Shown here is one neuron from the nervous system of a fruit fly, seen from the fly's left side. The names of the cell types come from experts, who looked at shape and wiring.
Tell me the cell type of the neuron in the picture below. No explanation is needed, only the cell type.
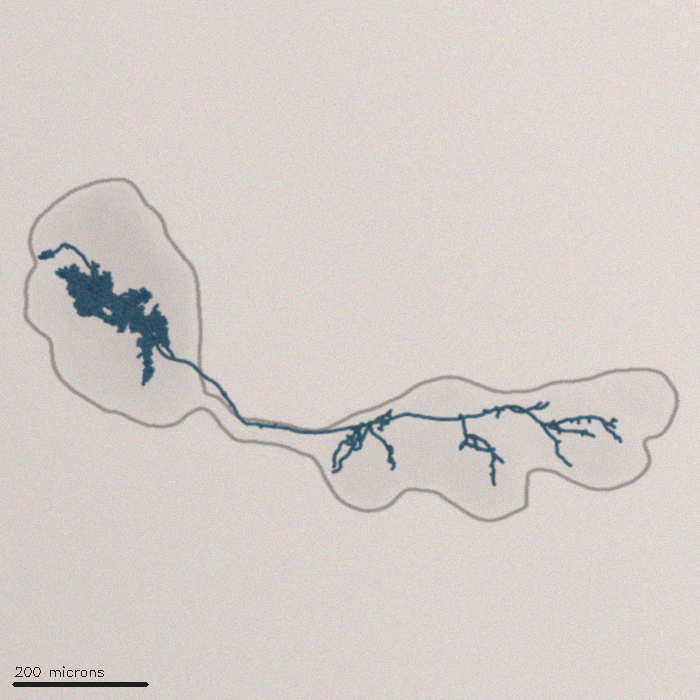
DNa02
